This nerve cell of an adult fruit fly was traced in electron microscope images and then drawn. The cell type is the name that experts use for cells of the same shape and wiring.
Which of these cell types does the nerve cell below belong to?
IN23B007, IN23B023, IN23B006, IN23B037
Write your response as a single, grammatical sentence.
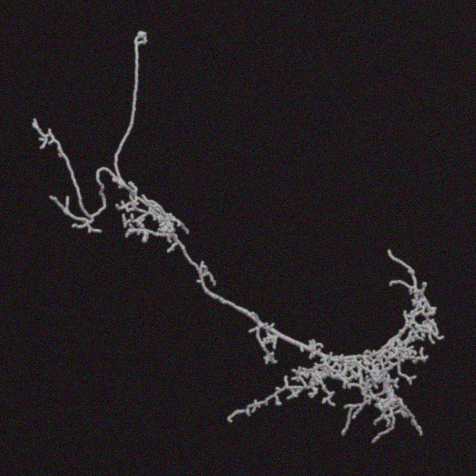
The cell type this nerve cell represents is IN23B006.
